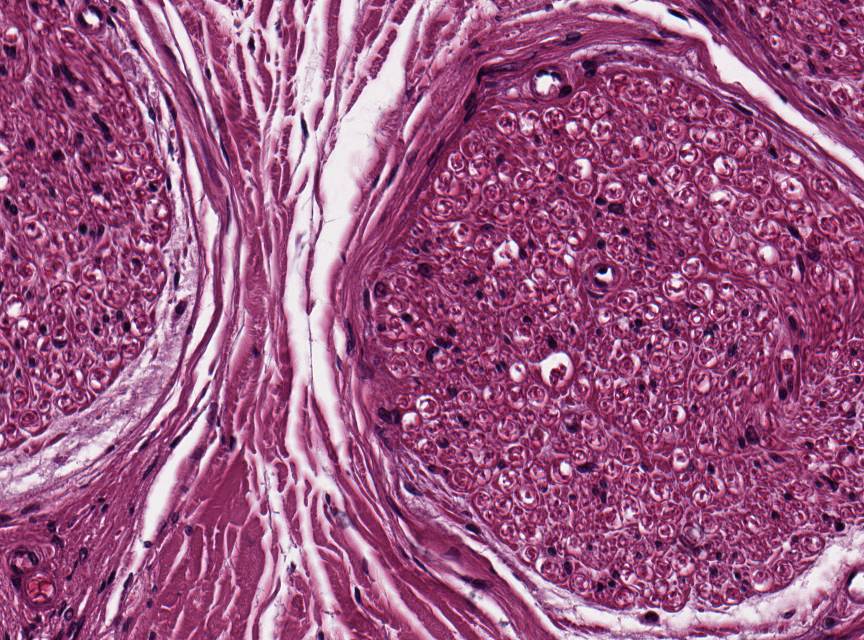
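Tibial nerve. Two large rounded bundles sit left and right, with a central band of fibres between them running roughly top to bottom in wavy parallel strands. Looking closer, each bundle is packed with many small round profiles, each a pale ring around a central dot.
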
